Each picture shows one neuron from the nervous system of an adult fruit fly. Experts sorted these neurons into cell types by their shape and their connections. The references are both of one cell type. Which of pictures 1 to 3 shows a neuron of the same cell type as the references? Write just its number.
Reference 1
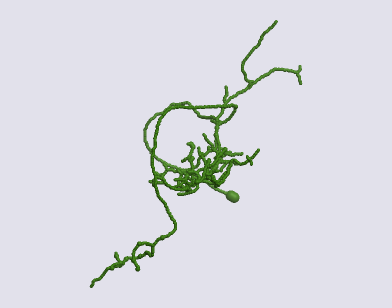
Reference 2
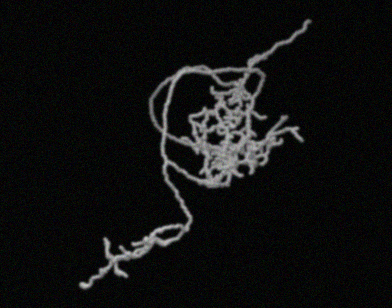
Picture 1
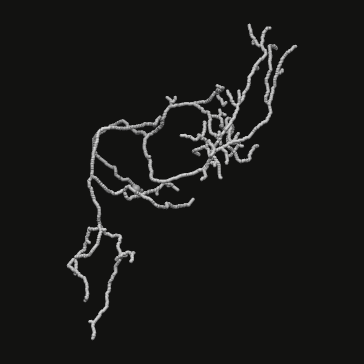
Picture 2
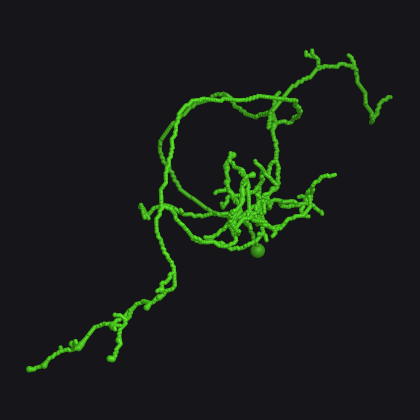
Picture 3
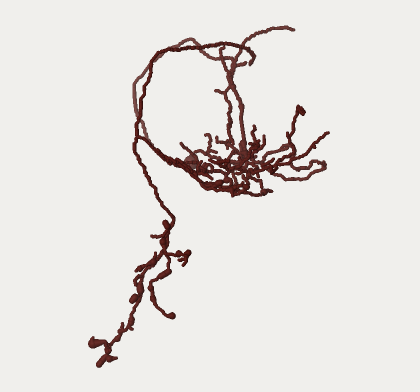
2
